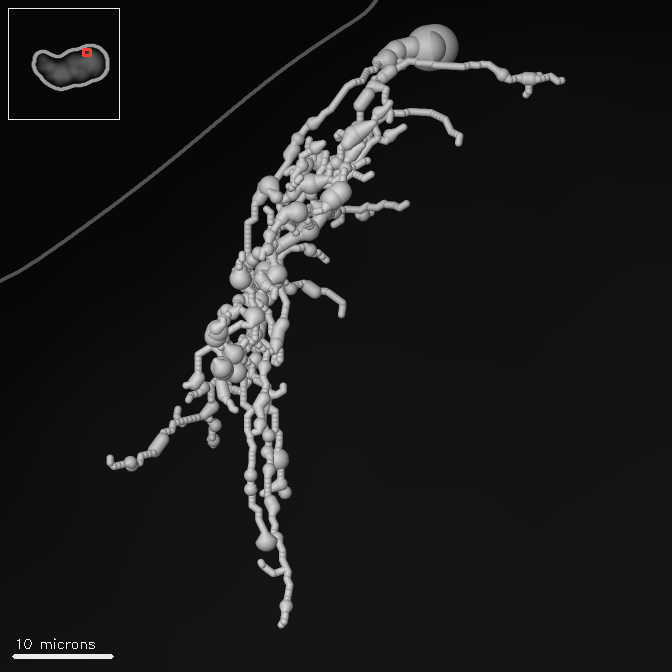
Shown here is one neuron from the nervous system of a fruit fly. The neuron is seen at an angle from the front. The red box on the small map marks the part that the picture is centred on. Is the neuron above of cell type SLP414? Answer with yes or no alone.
yes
